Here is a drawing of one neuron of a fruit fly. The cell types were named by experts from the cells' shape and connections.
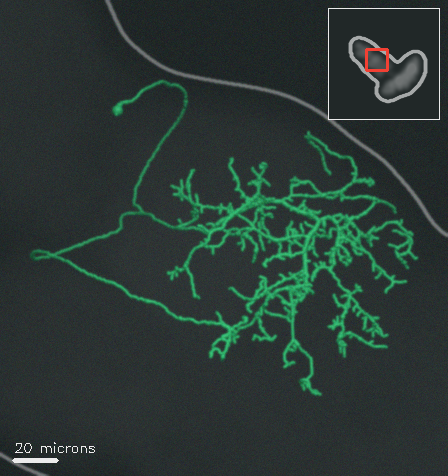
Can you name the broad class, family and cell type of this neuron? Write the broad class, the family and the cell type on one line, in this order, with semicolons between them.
nerve-cord intrinsic neuron; hemilineage 19B; IN19B043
